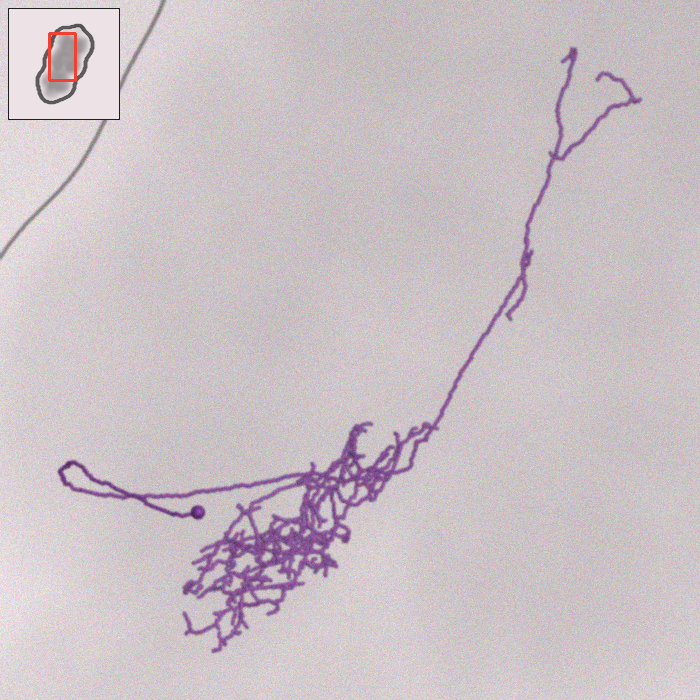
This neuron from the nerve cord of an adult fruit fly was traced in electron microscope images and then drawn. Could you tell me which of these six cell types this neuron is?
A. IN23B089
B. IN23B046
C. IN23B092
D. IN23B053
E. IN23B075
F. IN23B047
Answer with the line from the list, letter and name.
A. IN23B089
